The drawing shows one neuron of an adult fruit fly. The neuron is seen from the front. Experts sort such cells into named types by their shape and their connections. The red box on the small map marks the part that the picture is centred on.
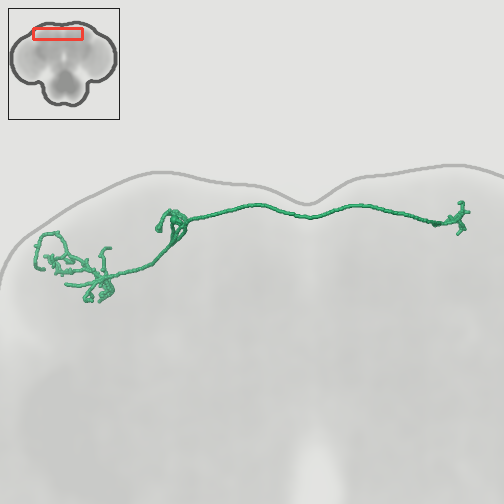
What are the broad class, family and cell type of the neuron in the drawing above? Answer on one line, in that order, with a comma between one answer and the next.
central-brain intrinsic neuron, hemilineage LHd1, CB4141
